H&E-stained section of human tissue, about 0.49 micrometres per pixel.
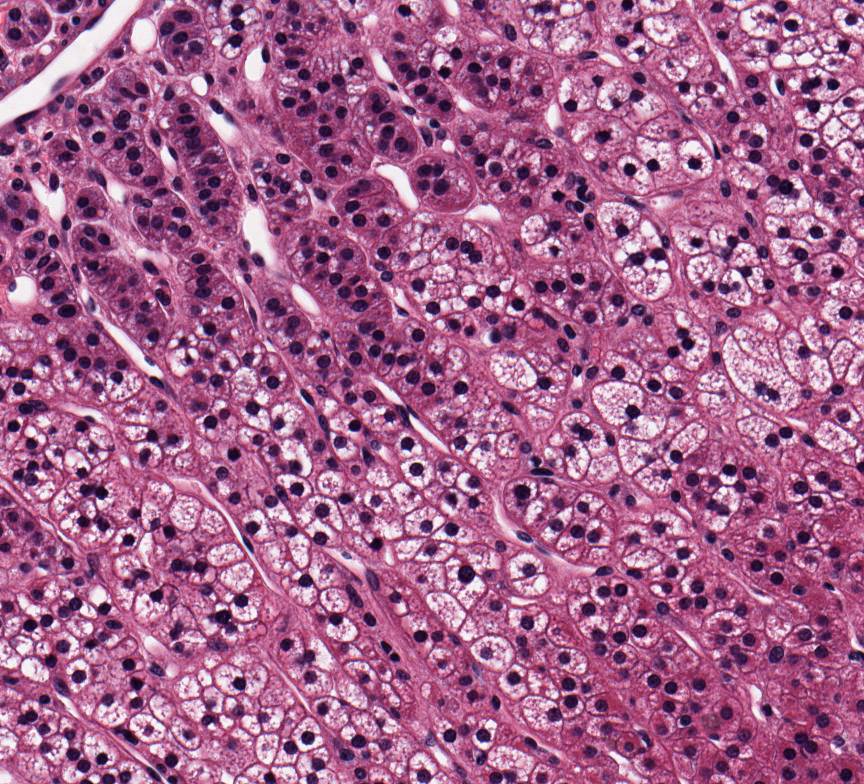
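Adrenal gland, haematoxylin and eosin: notice that the cords here are solid, with no central lumen between their cells. The cells are polygonal, with distinct pink cell borders. Across most of the field, especially right and lower, their cytoplasm is pale, finely vacuolated and foamy; at upper left it is denser pink, with fewer vacuoles.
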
